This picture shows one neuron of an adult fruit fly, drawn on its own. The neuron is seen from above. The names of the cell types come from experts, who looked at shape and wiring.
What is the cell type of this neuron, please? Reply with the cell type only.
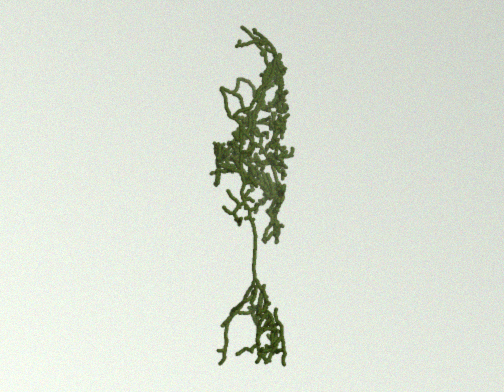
IN04B002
